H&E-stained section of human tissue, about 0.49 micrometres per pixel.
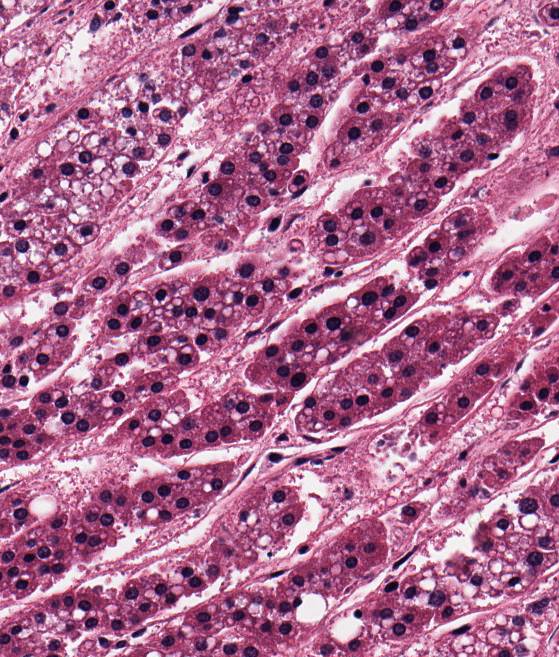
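Adrenal gland. Large polygonal cells with abundant cytoplasm form long cords and nests running diagonally from lower left to upper right. The cords are solid, with no central lumen. In many cells the pink cytoplasm holds numerous small, clear, round vacuoles.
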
